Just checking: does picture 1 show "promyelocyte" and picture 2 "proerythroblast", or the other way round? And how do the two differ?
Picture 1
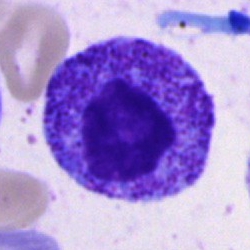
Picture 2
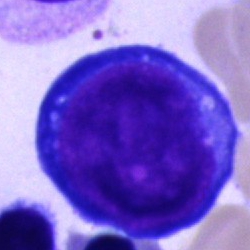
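Promyelocyte = picture 1; proerythroblast = picture 2. Outline: promyelocyte round, edge smooth and even; proerythroblast roughly round with a few gently flattened stretches. Nucleus: in the promyelocyte, deep dark purple and near the centre of the cell, with cytoplasm on all sides; in the proerythroblast, chromatin finely textured rather than coarsely clumped, with a pale rounded nucleolus in the lower central part.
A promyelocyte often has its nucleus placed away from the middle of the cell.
Cytoplasm: promyelocyte has a broad rim, crowded with many dark purple granules and blue between them; proerythroblast has only a narrow deep-blue rim, dotted with several small clear vacuoles.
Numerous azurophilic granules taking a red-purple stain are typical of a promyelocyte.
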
